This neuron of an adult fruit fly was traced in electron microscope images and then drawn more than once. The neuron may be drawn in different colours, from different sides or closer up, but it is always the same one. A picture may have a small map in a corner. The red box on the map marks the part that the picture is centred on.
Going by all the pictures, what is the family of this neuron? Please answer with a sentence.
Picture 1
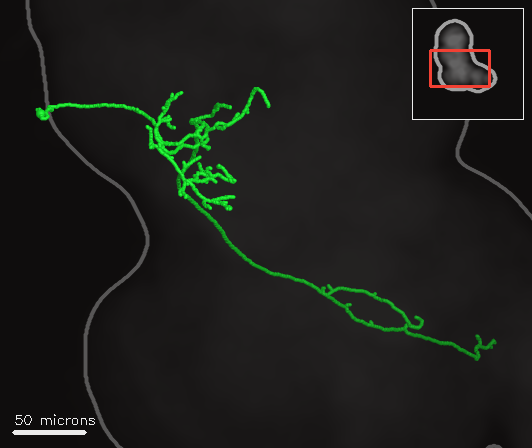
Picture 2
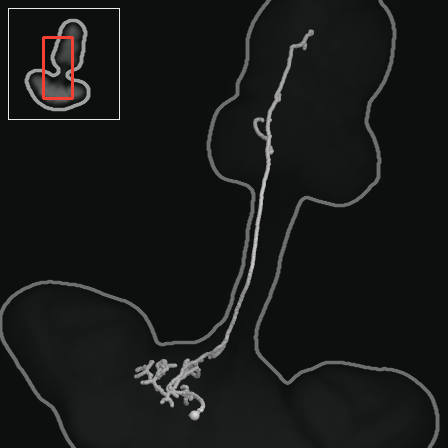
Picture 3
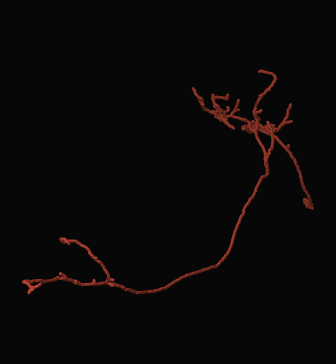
The family is hemilineage MX3.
